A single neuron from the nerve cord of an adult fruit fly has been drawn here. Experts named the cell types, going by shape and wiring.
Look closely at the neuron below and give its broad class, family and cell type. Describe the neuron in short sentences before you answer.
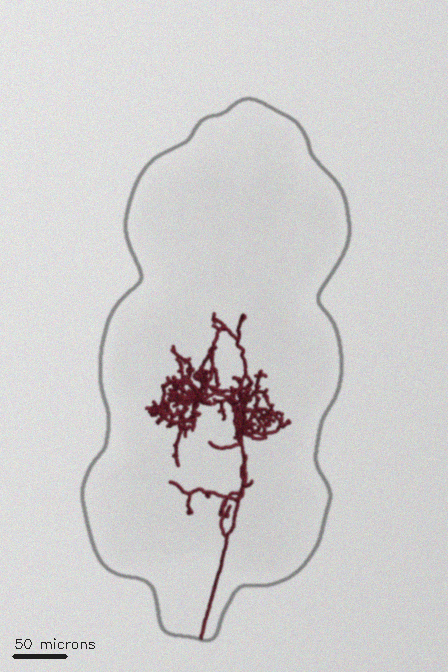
By the scale bar it is about 300 microns tall in this view. In this view it is taller than it is wide. Its broad class is ascending neuron. The family is hemilineage 06B. The cell type is AN06B042.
